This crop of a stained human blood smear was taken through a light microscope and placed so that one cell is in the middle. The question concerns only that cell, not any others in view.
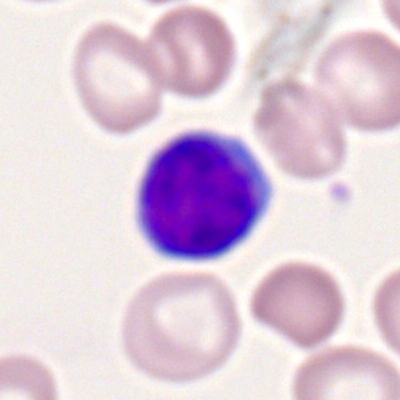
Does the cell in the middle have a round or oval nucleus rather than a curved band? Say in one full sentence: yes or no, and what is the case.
Yes, this cell's nucleus is compact and round or oval in shape.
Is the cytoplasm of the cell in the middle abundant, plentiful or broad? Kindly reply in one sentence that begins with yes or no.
No, the cell does not have plenty of cytoplasm; its nucleus fills most of it.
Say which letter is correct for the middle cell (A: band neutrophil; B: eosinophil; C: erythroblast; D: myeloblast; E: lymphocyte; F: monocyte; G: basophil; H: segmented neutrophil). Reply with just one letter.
E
